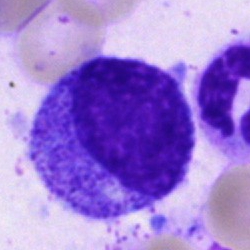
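Promyelocyte: follow the nucleus first, set off-centre toward the upper right of the cell. The cytoplasm curves as a crescent along the lower-left side, and it is packed with purple granules. Now look closely at the lower edge of the nucleus, where a paler patch of cytoplasm lies right beside it.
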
